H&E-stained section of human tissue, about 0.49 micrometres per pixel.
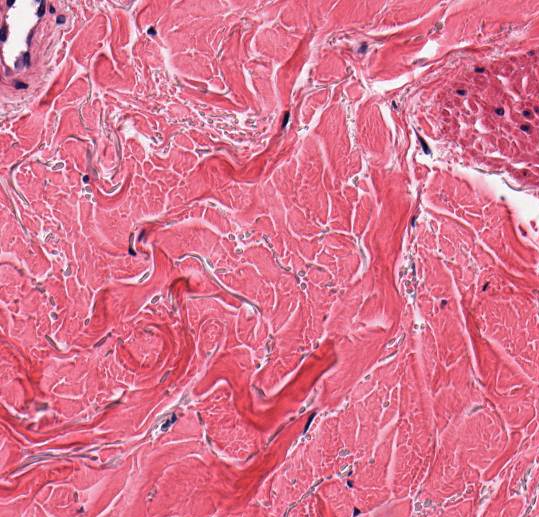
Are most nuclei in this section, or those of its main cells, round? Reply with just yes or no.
No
